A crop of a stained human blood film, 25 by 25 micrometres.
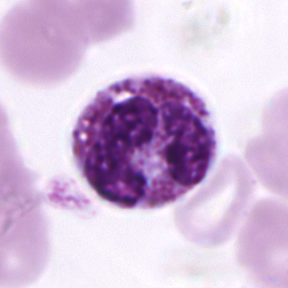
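Eosinophil at the centre of a stained peripheral blood smear. First, the outline: round, with a smooth edge, and about 12 micrometres across. Second, the nucleus: two large lobes, one on the left and one on the right. Third, their staining: the lobes are dark purple and look dense. Last, the middle of the cell: a pale area lies there, between the two nuclear lobes.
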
